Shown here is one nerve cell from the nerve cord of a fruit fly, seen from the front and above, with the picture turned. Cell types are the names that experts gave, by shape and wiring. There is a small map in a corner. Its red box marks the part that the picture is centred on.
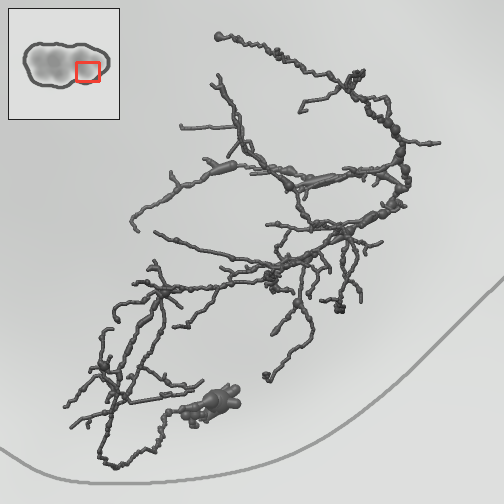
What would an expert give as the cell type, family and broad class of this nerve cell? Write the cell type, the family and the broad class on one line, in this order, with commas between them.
MNhl60, MNhl, motor neuron of the nerve cord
